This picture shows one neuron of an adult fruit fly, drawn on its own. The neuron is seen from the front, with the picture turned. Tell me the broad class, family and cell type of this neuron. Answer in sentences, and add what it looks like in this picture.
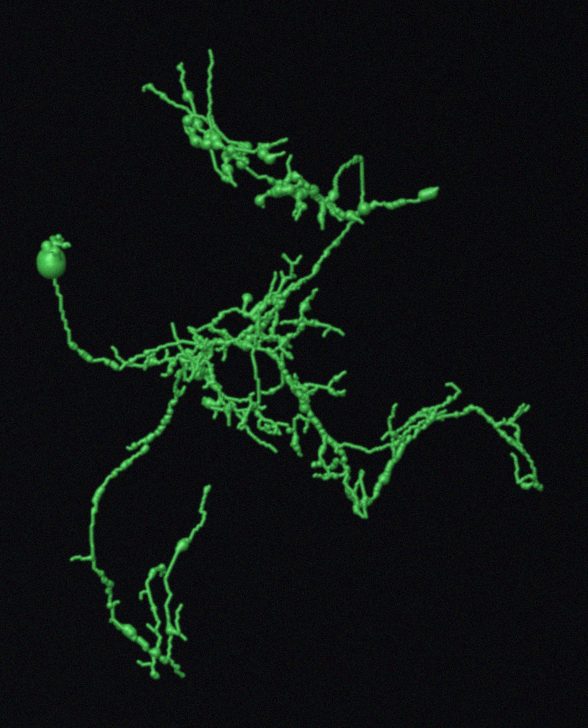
Its broad class is central-brain intrinsic neuron. The family is hemilineage SMPad3. The cell type is SMP118. The picture shows dozens of branch ends. As drawn here it is taller than it is wide.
